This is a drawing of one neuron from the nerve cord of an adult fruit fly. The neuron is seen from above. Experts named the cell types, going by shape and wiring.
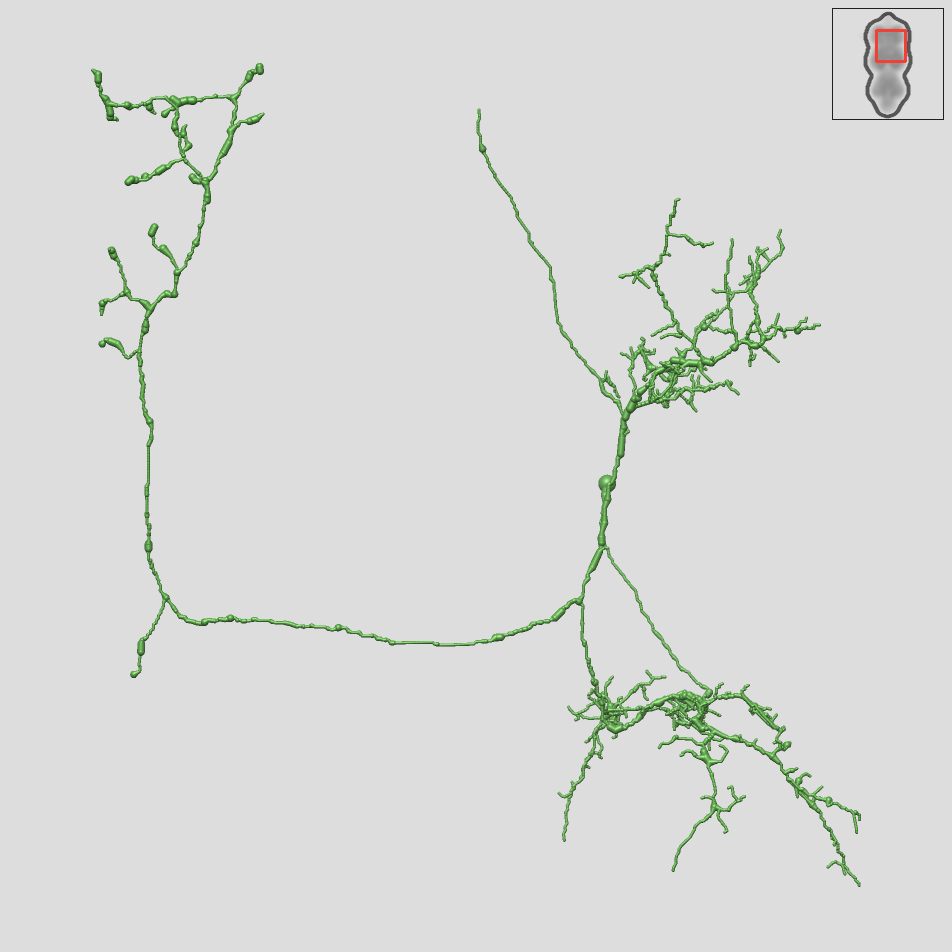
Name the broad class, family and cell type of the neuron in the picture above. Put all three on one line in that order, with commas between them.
nerve-cord intrinsic neuron, hemilineage 08B, IN08B056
